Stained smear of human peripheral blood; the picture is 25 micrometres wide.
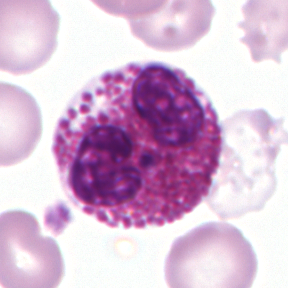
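Eosinophil; outline round and smooth. Nucleus divided into two separate lobes, one at upper right, the other at lower left. No nucleoli in either lobe.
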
